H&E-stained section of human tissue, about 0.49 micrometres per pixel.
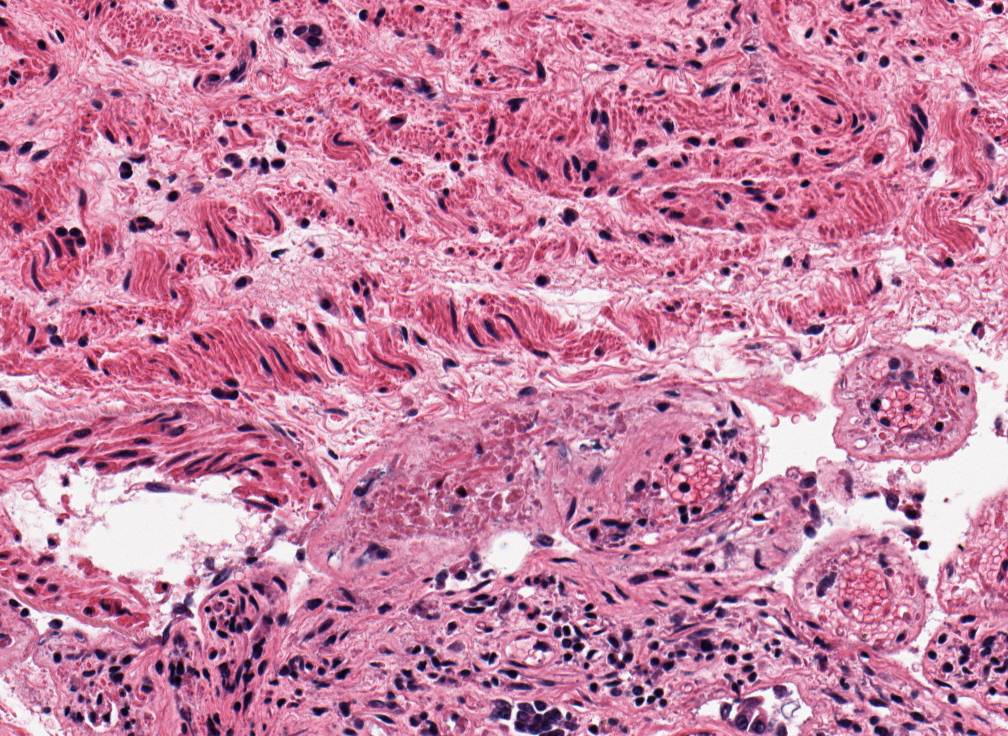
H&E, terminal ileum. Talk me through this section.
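Here the smooth muscle bundles run in several different directions, some cut lengthwise and some across. The smooth muscle cells have elongated, blunt-ended dark nuclei. The lower edge is crowded with small, dark, round nuclei. And on the right side of the lower half you'll see several rounded, sharply outlined structures with pale pink bubbly centres.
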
